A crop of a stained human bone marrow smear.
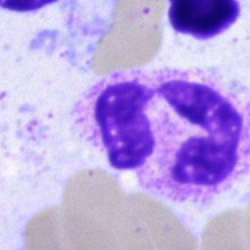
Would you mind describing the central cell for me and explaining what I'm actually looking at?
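The nucleus is divided into two broad lobes lying side by side, left and right. Its chromatin is dense, dark purple and marked by a few small pale spots; no nucleoli are visible. Fine pink-violet granules lie throughout the cytoplasm. This is a segmented neutrophil.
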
